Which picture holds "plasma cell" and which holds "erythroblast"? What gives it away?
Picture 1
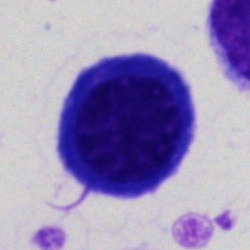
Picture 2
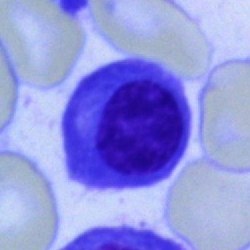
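Of the two cells, the first is an erythroblast and the second a plasma cell. The erythroblast has a round outline from whose lower left edge a single thin curved tail projects, whereas the plasma cell is roundish with a smooth edge. In the erythroblast the cytoplasm forms a thin, deep blue rim around the nucleus and contains no vacuoles. In the plasma cell a paler zone of cytoplasm lies beside the nucleus on its left, and no granules are present. The erythroblast's chromatin is dark purple with a finely mottled texture. No nucleolus is visible in the plasma cell's nucleus. Red cells surround the plasma cell without overlapping it.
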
